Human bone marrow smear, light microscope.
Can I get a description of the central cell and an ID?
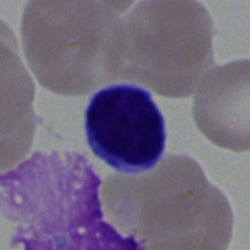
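The outline strikes me as smooth and roughly oval. Nearly the whole cell is nucleus, and the chromatin is dense and very dark purple throughout. Only along the lower edge does a thin crescent of blue cytoplasm show. My answer: lymphocyte.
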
